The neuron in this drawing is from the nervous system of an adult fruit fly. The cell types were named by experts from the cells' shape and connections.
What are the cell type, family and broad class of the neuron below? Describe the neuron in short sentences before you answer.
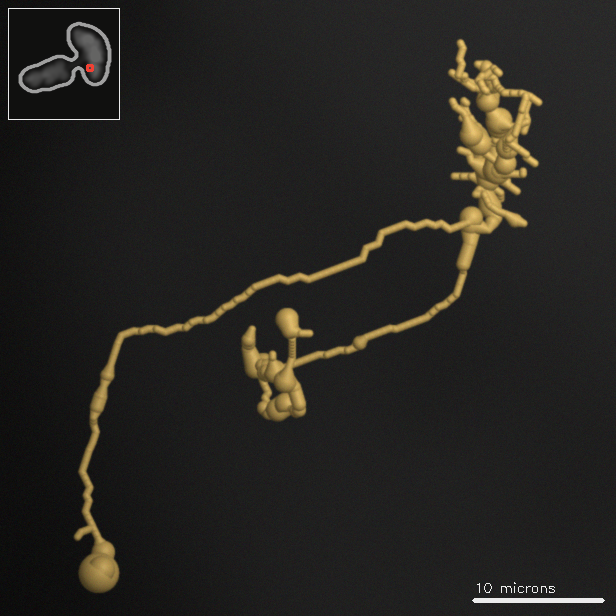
Its cell body lies at the lower left of the picture. From top to bottom in the picture it spans about 40 microns. Its cell type is T5d. Its family is T. Its broad class is optic-lobe intrinsic neuron.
